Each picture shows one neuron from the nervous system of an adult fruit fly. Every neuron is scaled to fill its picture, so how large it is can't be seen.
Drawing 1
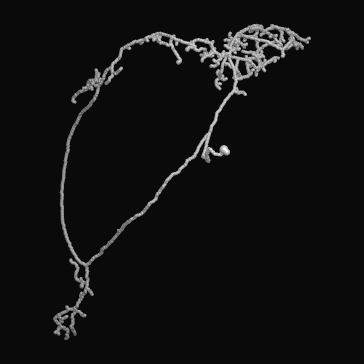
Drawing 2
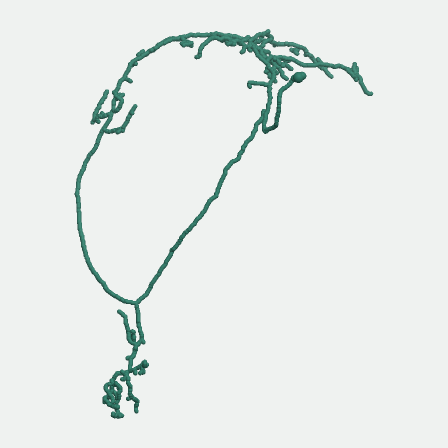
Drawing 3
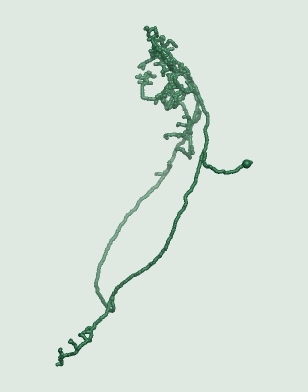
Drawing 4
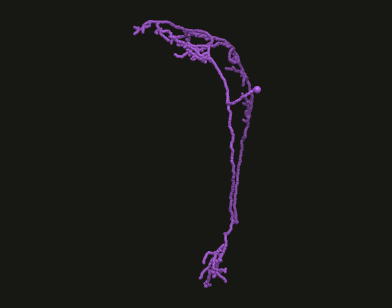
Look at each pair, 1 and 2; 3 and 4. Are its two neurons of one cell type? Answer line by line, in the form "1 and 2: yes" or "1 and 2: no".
1 and 2: yes
3 and 4: no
